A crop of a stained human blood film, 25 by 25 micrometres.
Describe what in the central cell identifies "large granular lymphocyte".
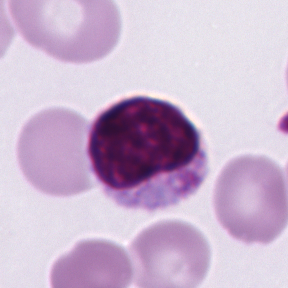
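Looking at this large granular lymphocyte, I'd start with the nucleus: a single rounded mass without lobes, about 10 by 8 micrometres.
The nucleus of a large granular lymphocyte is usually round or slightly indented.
So the shape goes with the name.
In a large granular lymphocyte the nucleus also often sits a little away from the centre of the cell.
Here it lies toward the upper left, which fits as well. The cell is about 11 micrometres across, and the nucleus fills about 70% of its area.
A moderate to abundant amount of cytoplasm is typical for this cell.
In this one the cytoplasm is a pale lilac-blue crescent along the lower right side of the nucleus.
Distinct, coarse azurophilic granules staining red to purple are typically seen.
The granules here are reddish-purple, which agrees, but they are fine rather than coarse, and that is the part that doesn't match.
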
